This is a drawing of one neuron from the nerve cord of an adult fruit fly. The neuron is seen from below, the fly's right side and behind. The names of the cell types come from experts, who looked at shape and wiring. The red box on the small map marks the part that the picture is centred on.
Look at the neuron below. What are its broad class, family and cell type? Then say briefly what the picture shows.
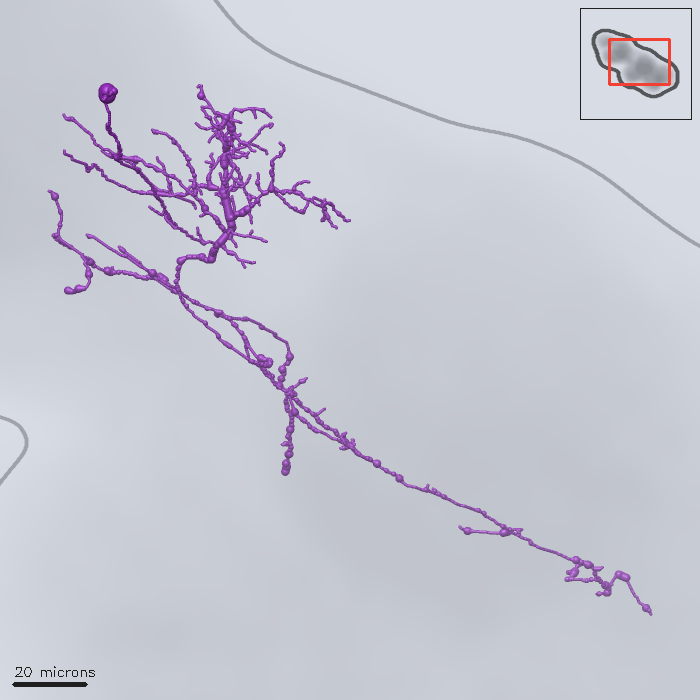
It is a nerve-cord intrinsic neuron. Its family is hemilineage 08B. Its cell type is IN08B108. From left to right in the picture it spans about 170 microns. The picture shows dozens of branch ends.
